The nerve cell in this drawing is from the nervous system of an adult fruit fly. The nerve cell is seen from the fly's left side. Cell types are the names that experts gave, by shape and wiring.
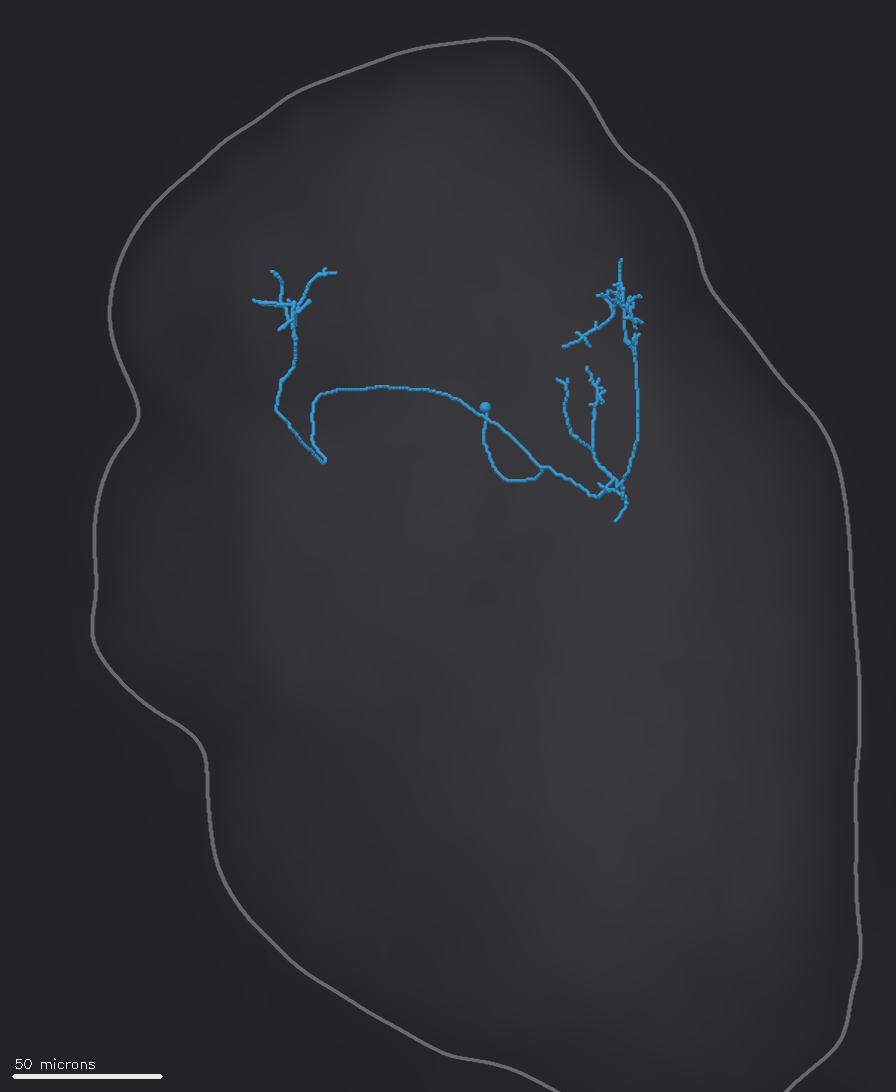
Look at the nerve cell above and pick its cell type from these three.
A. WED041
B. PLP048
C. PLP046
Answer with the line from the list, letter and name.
B. PLP048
